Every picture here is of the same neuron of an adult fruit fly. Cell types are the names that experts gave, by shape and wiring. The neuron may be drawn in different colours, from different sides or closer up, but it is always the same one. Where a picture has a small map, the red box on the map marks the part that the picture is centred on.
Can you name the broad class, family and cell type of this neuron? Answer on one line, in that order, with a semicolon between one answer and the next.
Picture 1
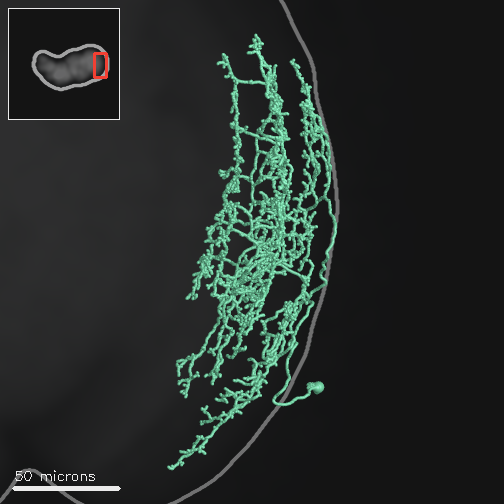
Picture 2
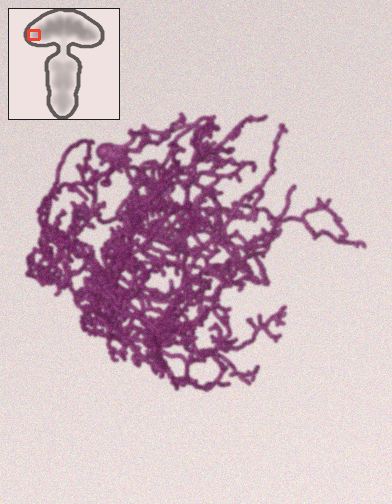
optic-lobe intrinsic neuron; Mi; Mi18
